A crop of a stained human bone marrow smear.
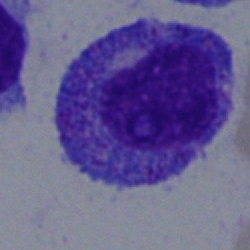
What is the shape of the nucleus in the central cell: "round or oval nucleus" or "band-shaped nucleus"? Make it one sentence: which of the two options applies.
Its nucleus forms a single compact round or oval shape.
